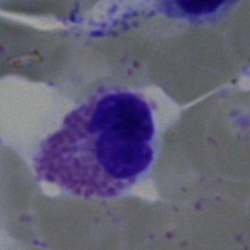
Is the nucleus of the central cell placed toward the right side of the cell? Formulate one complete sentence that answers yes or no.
Yes, its nucleus sits toward the right side of the cell.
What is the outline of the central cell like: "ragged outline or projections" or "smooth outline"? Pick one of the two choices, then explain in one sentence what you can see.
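Ragged outline or projections. A thin pale strand runs from the cell's right edge toward the upper right.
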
